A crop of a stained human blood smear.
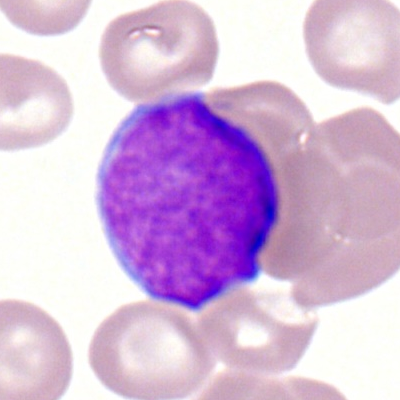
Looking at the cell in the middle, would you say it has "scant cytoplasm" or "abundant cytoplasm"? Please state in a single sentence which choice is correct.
Its nucleus occupies most of the cell.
